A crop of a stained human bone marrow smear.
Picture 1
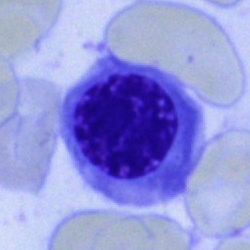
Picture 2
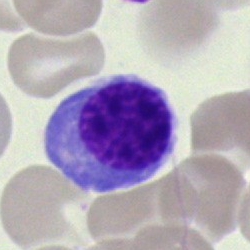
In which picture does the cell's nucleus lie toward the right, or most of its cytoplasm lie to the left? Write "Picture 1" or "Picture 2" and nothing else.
Picture 2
